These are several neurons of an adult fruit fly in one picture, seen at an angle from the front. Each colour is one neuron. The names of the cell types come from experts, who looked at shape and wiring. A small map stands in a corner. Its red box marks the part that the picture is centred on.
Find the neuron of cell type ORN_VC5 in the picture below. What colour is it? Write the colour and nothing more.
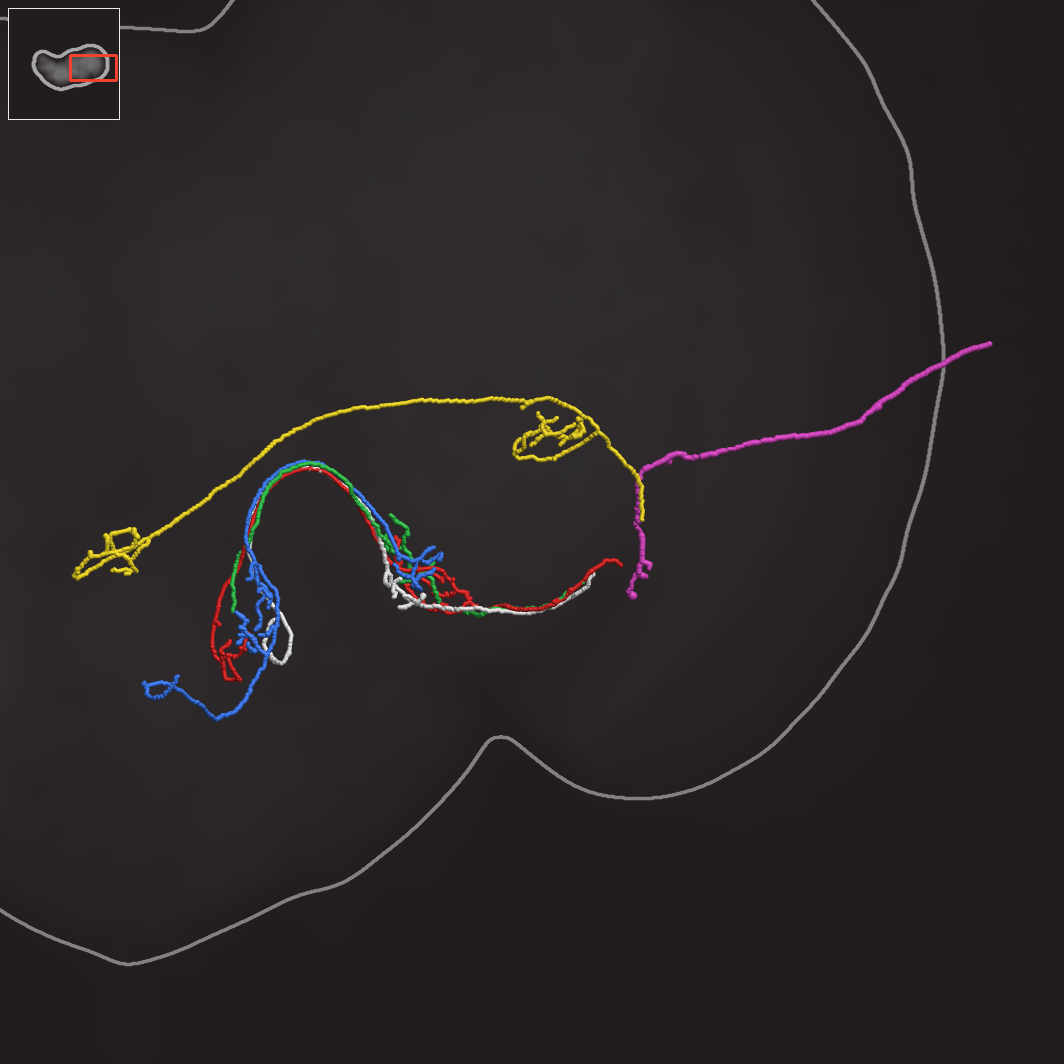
blue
